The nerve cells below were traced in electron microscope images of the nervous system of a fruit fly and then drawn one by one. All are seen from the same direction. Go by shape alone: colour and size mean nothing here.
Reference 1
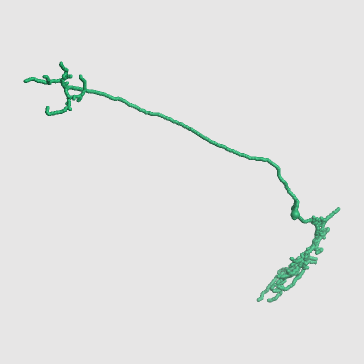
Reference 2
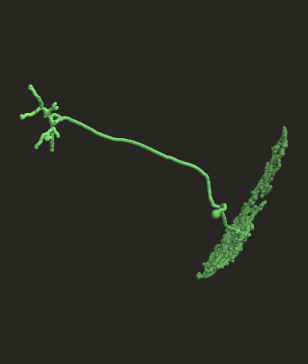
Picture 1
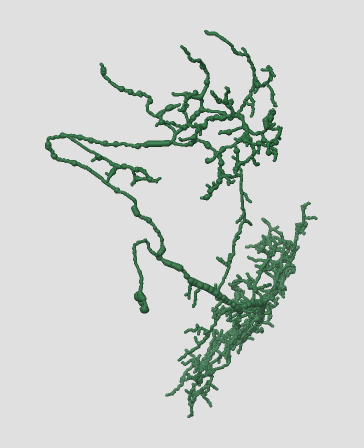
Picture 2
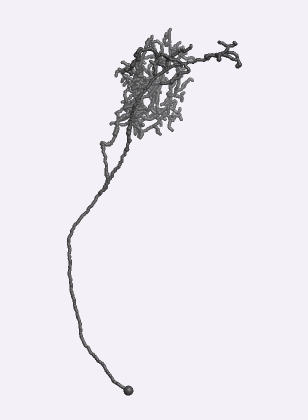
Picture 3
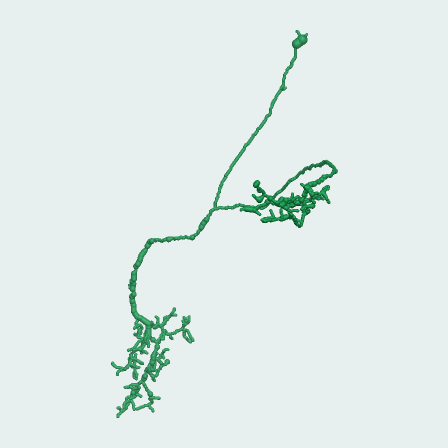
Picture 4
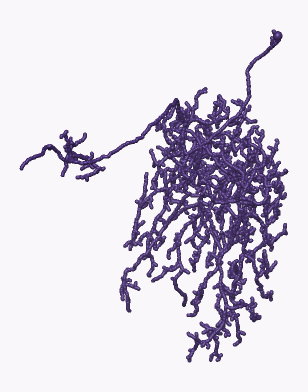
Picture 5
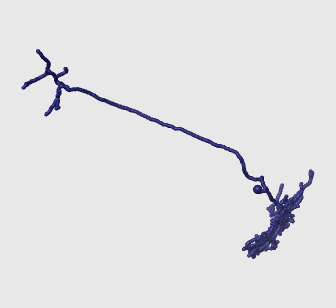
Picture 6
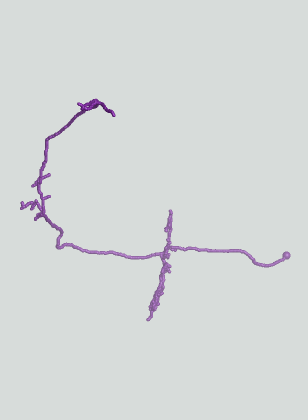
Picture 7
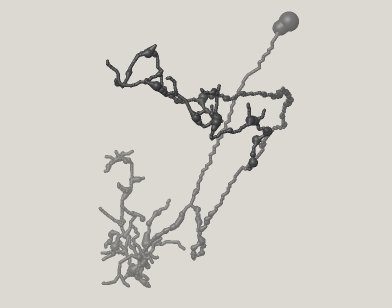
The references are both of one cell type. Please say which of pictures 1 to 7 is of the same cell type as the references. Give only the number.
5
